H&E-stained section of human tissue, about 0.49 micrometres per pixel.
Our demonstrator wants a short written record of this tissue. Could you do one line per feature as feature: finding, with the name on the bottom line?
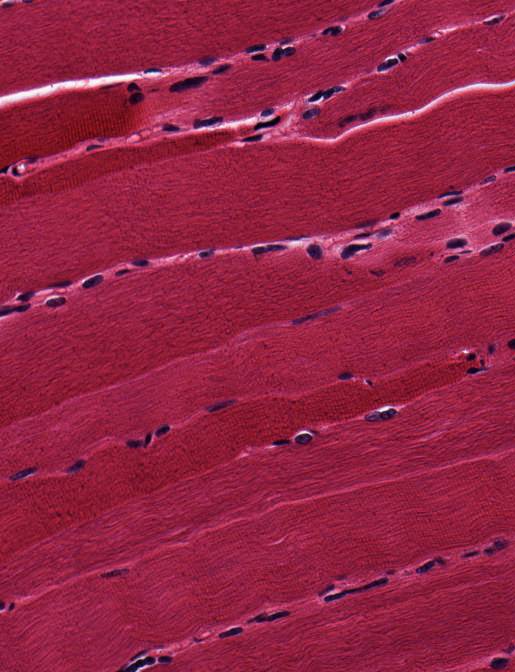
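Fibres: long and parallel, it seems, filling the field, rising lower left to upper right
Nuclei: at fibre edges, strung along the borders
Nuclear shape: dark purple, flattened, elongated, parallel to fibres
Cytoplasm: deep, even pink
Name: skeletal muscle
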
